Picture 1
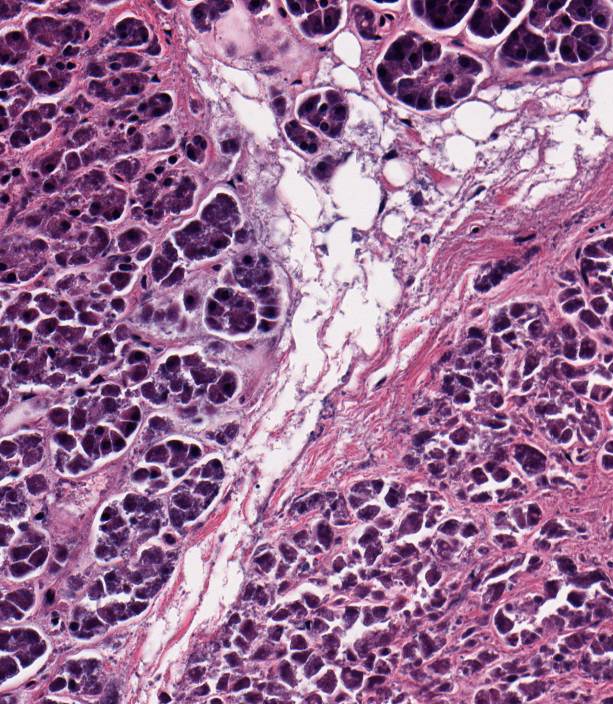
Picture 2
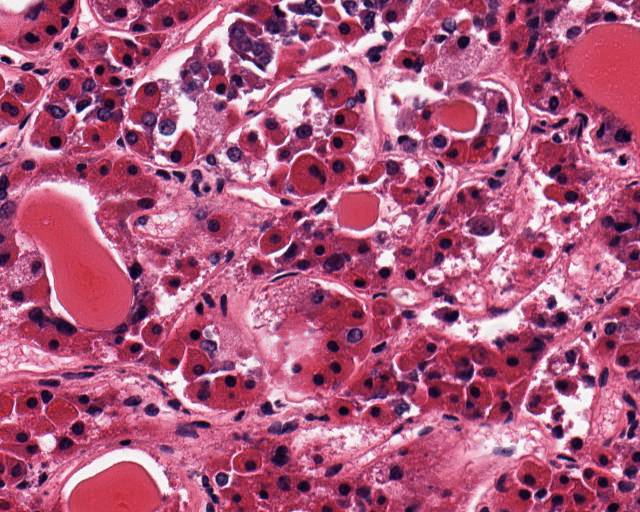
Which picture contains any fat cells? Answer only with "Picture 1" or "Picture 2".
Picture 1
